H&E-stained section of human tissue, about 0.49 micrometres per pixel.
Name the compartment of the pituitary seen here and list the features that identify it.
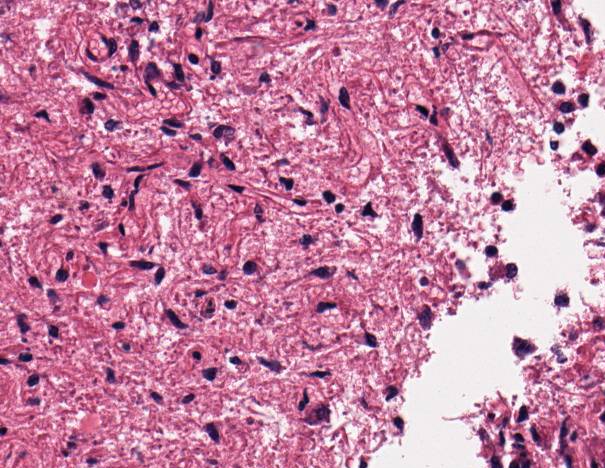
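I'd call this field the neurohypophysis. A pink fibrillary matrix fills it, fine wavy strands running in many directions, with no epithelium or glands. The nuclei lie singly, many dark, elongated or angular, at haphazard angles.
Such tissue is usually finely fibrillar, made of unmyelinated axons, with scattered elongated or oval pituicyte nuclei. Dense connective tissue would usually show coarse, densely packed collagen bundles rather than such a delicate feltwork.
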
